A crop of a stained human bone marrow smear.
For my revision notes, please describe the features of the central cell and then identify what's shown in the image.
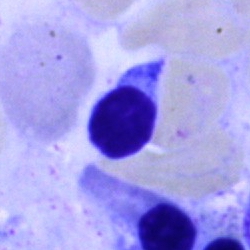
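Dense, very dark purple chromatin fills the nucleus, almost uniformly all the way across. There isn't much cytoplasm, and what there is, blue in colour, is gathered mostly in a small pointed tag at the upper right of the nucleus. You won't see any granules in it. So, a lymphocyte.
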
